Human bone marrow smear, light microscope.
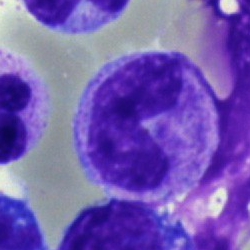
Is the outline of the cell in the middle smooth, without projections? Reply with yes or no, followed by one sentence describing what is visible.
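Yes. The cell outline is round and smooth.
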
